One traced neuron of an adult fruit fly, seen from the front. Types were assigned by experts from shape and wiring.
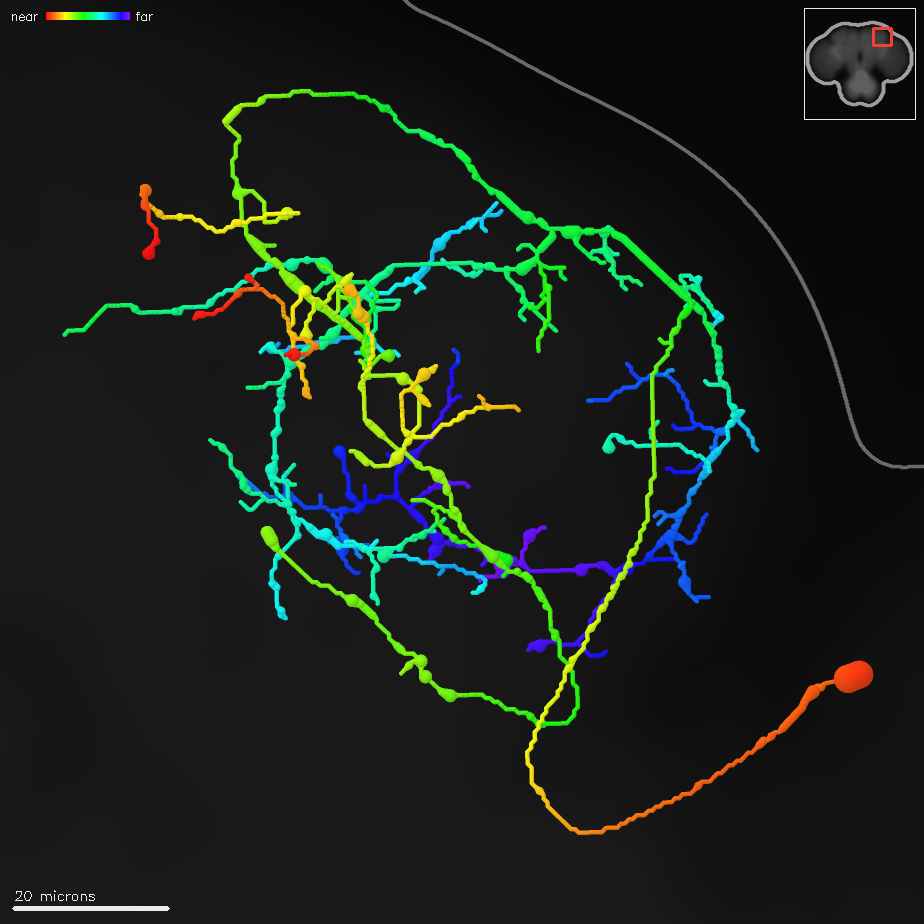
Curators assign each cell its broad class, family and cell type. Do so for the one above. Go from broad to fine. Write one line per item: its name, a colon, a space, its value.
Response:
broad class: central-brain intrinsic neuron
family: hemilineage VPNl&d1_dorsal
cell type: LHAV5a9_a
